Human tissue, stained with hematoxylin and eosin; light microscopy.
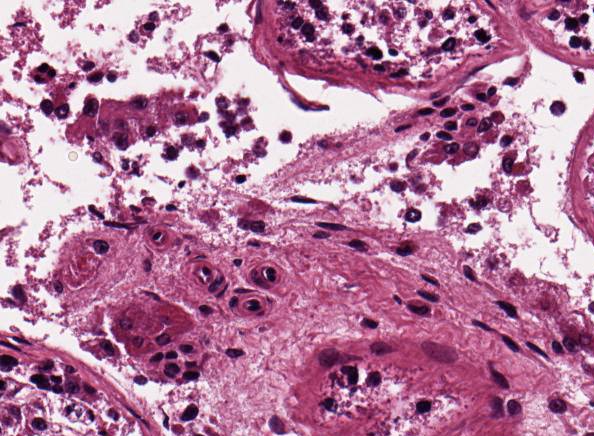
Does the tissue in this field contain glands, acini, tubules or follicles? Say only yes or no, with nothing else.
Yes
